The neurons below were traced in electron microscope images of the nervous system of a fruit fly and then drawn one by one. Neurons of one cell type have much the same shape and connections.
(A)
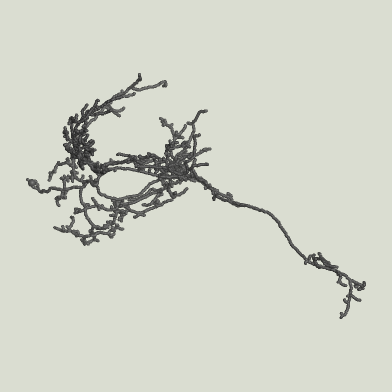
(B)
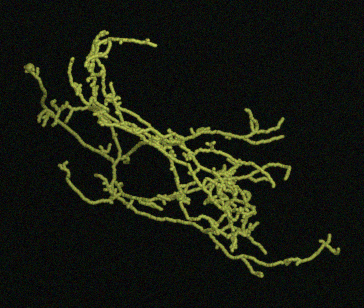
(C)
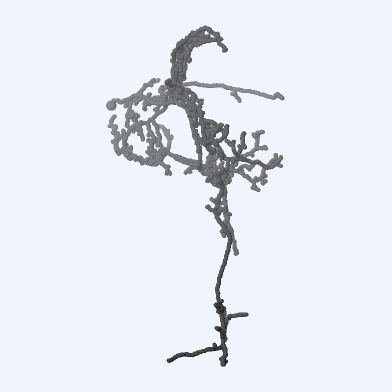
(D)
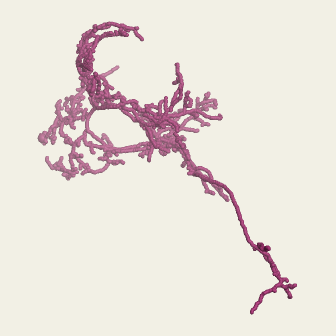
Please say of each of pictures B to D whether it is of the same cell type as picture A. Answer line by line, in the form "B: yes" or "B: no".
B: no
C: yes
D: yes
